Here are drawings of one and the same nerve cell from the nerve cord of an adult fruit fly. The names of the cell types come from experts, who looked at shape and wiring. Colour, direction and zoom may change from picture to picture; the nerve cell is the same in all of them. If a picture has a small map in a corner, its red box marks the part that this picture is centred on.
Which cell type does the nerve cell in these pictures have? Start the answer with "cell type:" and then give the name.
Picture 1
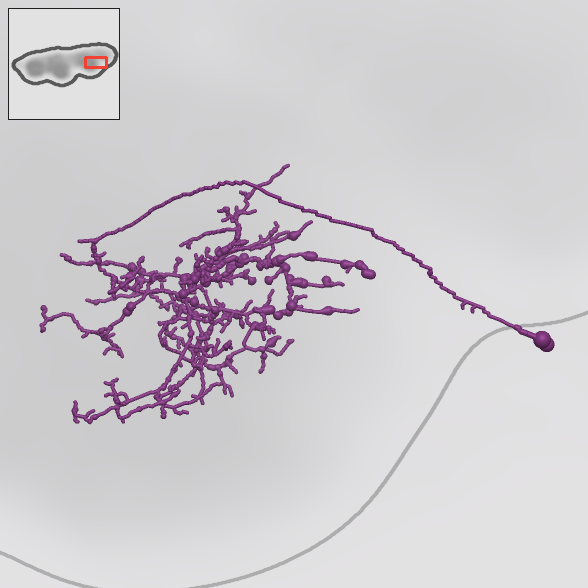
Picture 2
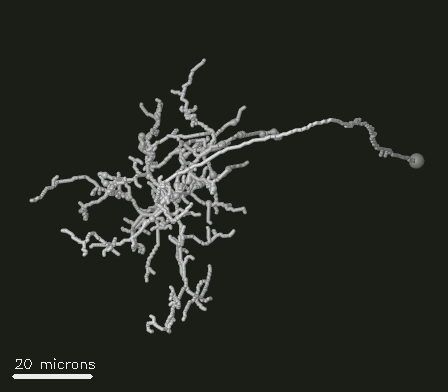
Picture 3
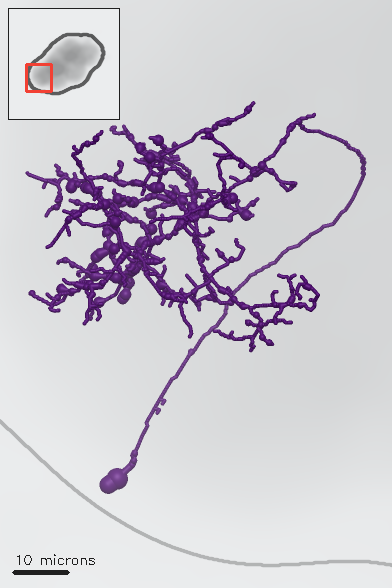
cell type: IN21A072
